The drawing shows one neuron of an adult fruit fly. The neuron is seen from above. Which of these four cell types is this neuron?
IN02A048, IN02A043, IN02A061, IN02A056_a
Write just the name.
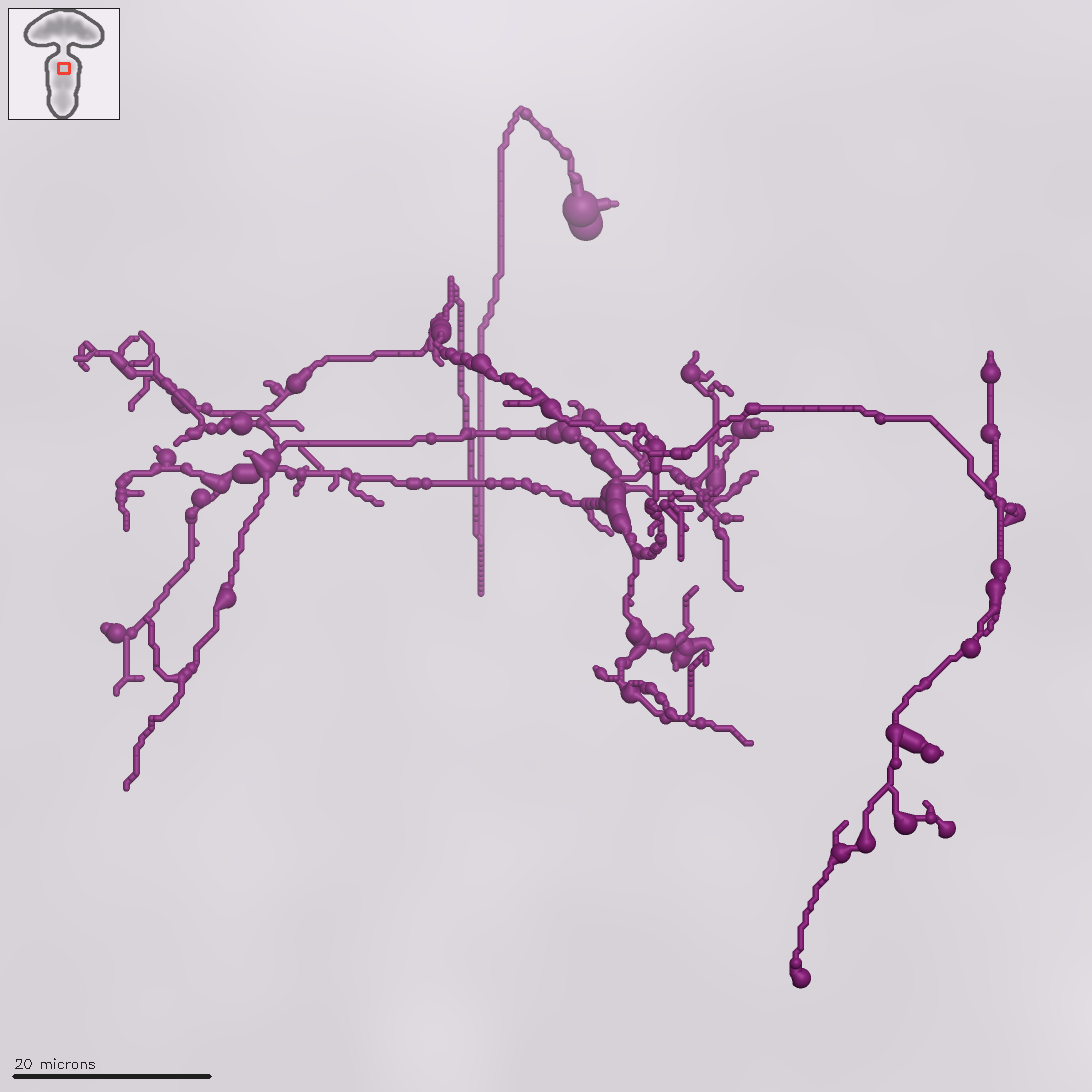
IN02A056_a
